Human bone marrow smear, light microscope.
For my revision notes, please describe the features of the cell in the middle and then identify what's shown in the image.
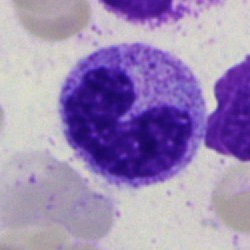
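First, the outline: round and smooth. Next, the nucleus, which is kidney-shaped with a deep indentation opening toward the upper right. Its chromatin is dark purple and coarsely clumped. Last, the cytoplasm, where no vacuoles are seen. The cell is a band neutrophil.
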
